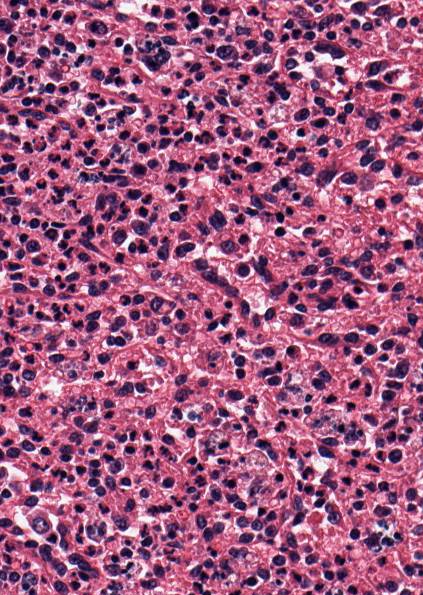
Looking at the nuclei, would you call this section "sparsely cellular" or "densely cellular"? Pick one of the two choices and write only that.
Densely cellular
